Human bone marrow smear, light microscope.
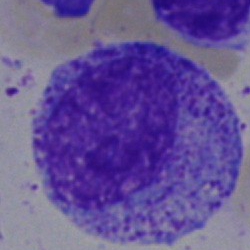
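Promyelocyte, central cell of a stained human bone marrow smear. The outline is round, and the nucleus lies toward the upper left, its chromatin staining a deep purple. Purple granules are scattered through the cytoplasm.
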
